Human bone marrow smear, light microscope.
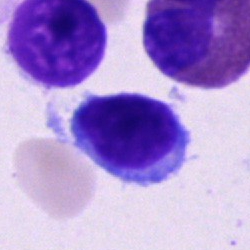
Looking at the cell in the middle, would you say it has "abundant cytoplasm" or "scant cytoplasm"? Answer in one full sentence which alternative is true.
This cell has scant cytoplasm, no more than a thin rim.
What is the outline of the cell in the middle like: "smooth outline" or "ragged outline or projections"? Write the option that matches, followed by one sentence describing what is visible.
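Ragged outline or projections. The cell margin is irregular, with small blue blebs along its lower right edge.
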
